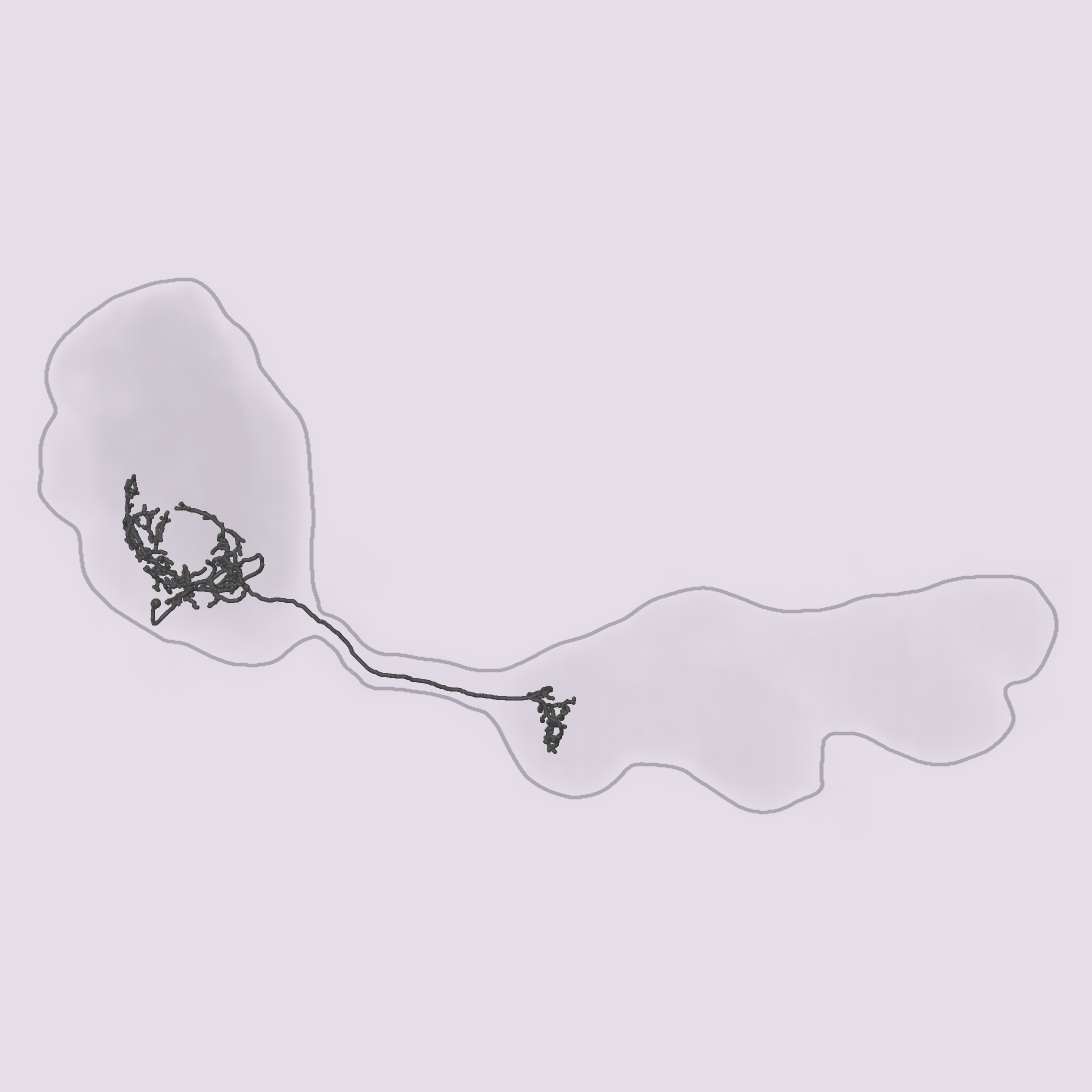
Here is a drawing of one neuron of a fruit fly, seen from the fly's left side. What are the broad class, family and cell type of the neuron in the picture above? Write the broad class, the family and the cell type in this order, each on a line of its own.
descending neuron
hemilineage MX12
DNge147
